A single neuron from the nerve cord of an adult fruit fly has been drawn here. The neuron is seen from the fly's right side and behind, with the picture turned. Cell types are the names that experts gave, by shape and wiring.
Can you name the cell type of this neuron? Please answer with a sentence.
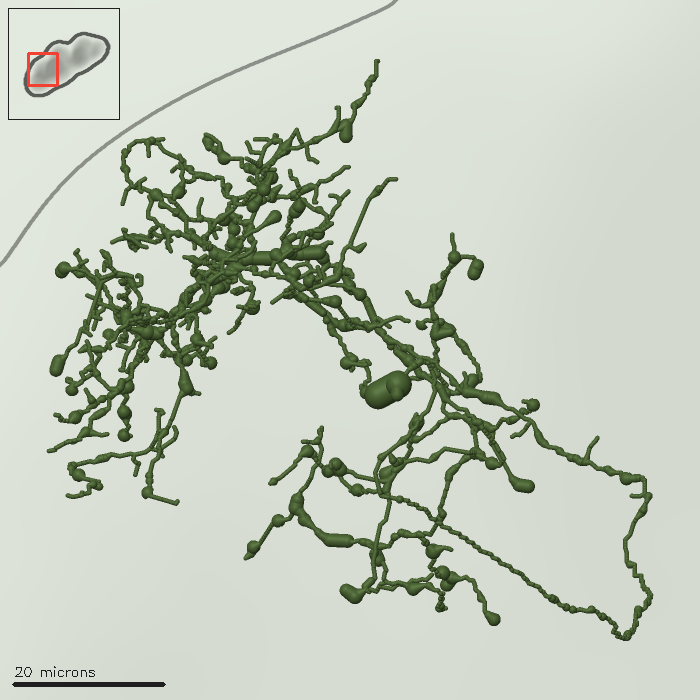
The cell type is IN12B036.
